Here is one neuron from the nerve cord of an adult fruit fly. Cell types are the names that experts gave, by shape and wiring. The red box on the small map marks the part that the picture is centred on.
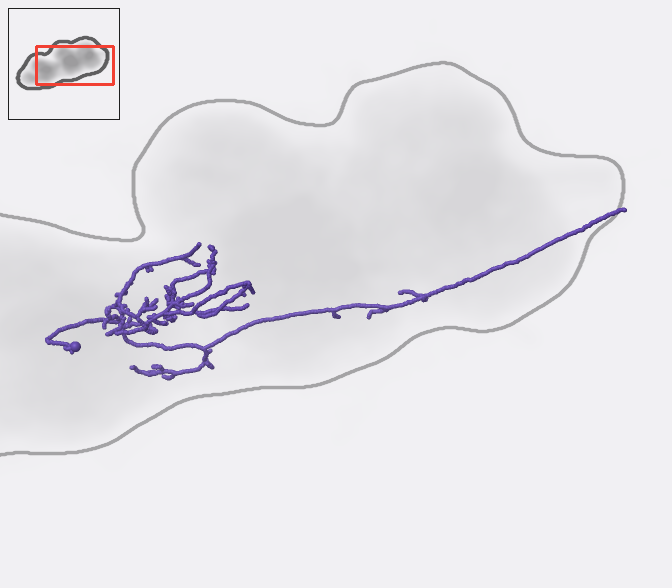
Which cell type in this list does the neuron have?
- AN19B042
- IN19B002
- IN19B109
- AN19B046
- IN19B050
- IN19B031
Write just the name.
AN19B046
